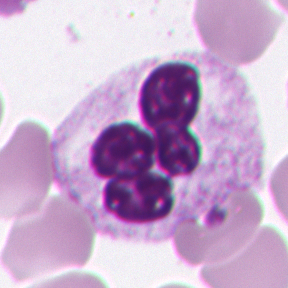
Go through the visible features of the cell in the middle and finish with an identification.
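Outline roundish and smooth, no surface projections; chromatin dark purple, coarsely clumped; cytoplasm abundant, pale pinkish-lilac, with fine, small lilac granules spread evenly throughout. Cell is a segmented neutrophil.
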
